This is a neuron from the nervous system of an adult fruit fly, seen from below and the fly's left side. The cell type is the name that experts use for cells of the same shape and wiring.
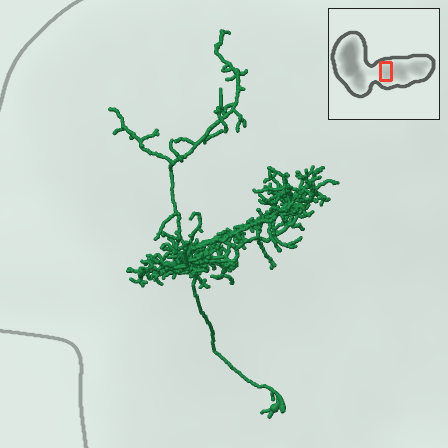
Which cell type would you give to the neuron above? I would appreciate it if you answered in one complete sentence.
The type assigned to this neuron is IN13B025.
